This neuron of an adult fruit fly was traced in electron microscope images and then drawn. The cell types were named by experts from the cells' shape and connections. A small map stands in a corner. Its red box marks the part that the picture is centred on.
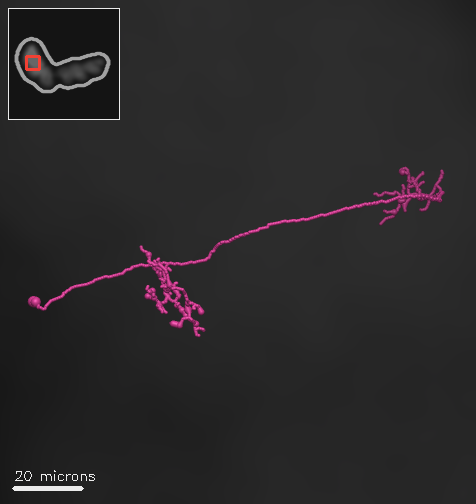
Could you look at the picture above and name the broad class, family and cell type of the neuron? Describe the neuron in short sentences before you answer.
Its cell body lies on the left of the picture. From left to right in the picture it spans about 120 microns. Its broad class is optic-lobe intrinsic neuron. Its family is Tm. The cell type is Tm34.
